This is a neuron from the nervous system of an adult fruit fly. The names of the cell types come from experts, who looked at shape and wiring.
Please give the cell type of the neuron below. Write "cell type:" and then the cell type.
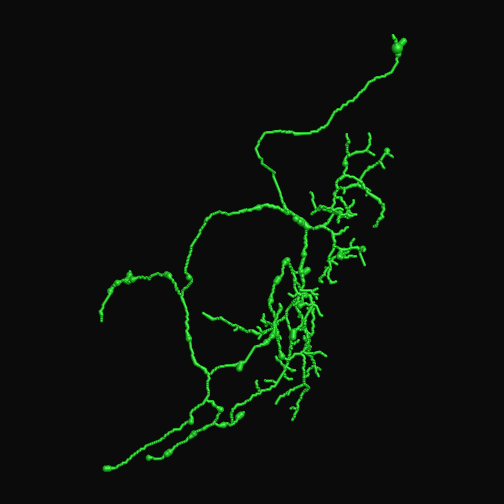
cell type: IN01B042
